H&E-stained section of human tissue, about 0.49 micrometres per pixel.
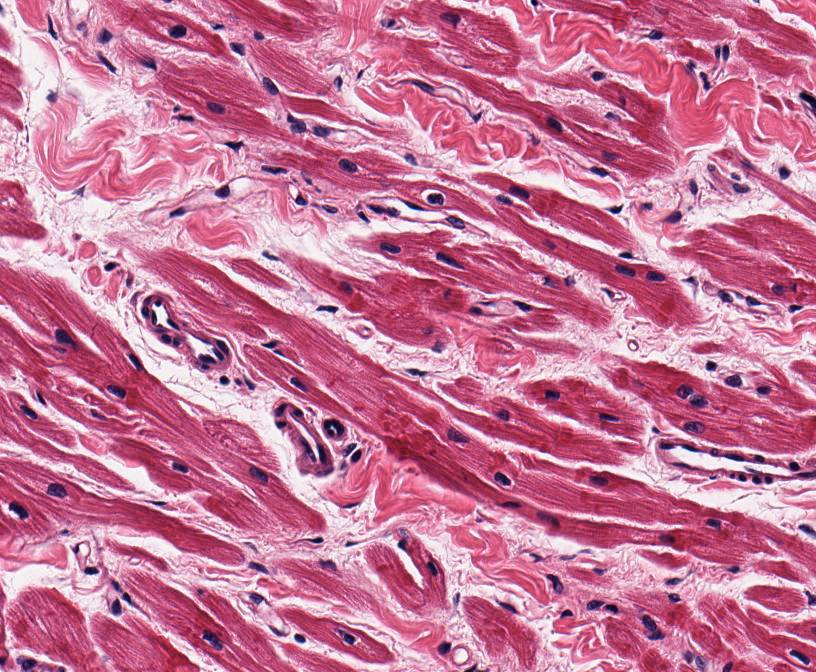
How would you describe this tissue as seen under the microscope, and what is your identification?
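First, orientation: most muscle fibres run diagonally from upper left to lower right. Second, branching: some fibres branch and join neighbouring fibres. Third, nuclei: oval and central within the fibres. Fourth, vessels: small, thin-walled, between fibres in the left half. The tissue is atrial appendage of the heart.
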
